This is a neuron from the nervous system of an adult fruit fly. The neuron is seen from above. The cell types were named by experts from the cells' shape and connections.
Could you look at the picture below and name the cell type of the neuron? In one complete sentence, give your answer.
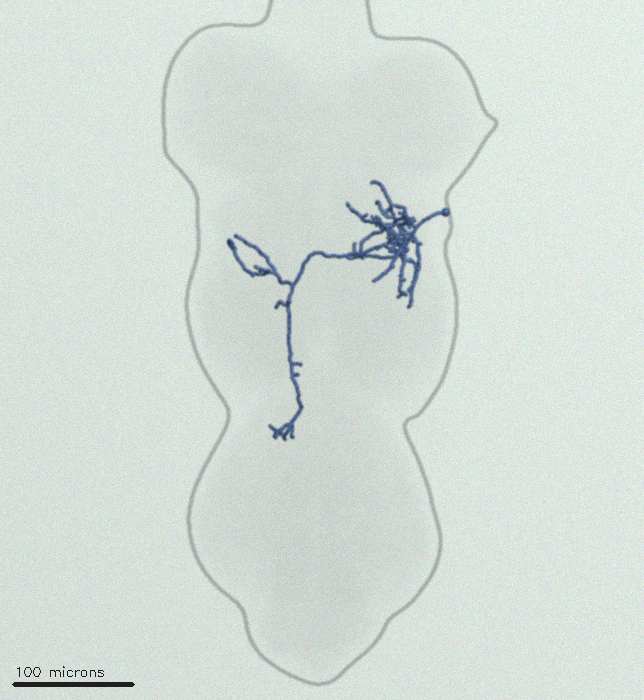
The cell type of the neuron here is IN08B104.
